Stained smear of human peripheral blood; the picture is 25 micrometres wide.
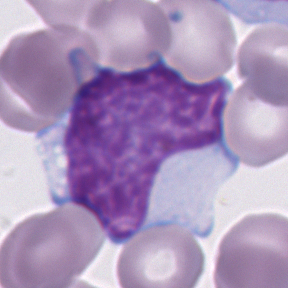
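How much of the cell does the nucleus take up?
Most of it, and its shape is angular and irregular.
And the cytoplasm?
Pale blue, mostly off to the lower right of the nucleus, with a narrow strip on the left holding small clear vacuoles.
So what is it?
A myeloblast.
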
